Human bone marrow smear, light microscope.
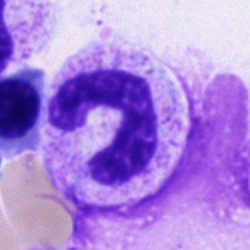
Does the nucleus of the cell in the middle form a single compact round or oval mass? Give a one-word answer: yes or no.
No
